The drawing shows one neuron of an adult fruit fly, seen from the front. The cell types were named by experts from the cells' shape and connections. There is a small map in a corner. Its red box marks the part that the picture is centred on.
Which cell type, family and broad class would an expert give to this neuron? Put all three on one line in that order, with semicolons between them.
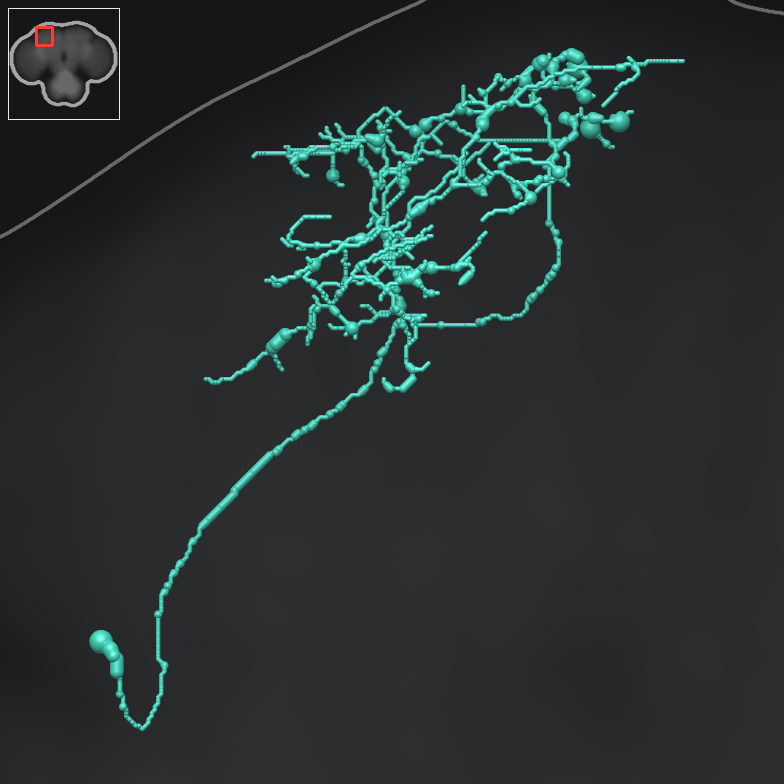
CB4123; hemilineage SLPal3_and_SLPal4_dorsal; central-brain intrinsic neuron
